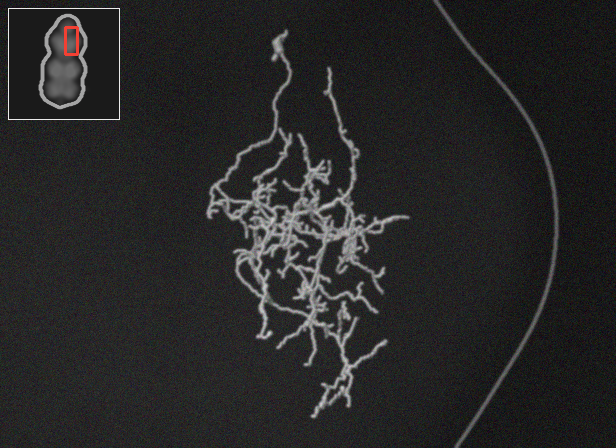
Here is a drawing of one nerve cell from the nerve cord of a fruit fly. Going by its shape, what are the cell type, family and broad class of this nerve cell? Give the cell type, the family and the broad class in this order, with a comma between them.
IN01B033, hemilineage 01B, nerve-cord intrinsic neuron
